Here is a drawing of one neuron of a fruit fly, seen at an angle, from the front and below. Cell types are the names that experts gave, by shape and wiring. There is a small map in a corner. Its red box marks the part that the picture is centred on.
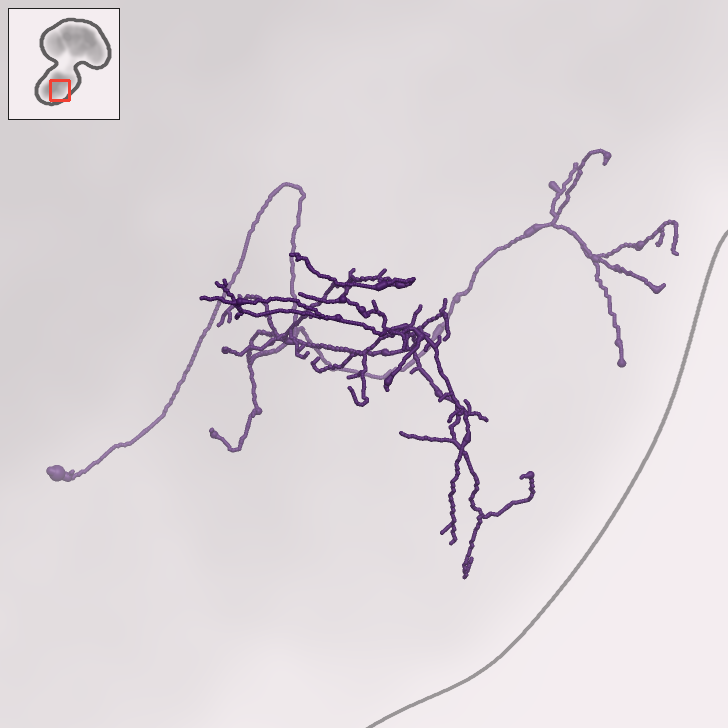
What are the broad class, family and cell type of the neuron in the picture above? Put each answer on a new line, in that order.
nerve-cord intrinsic neuron
hemilineage 03A
IN03A096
